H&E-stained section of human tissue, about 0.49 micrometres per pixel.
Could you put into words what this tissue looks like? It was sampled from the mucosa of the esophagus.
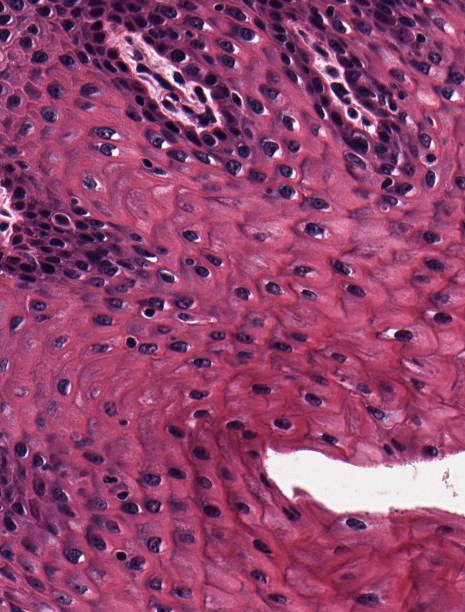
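Nearly everything here is stratified squamous epithelium, and I can't find any glands. Along the upper left and top, small dark nuclei crowd together with scant cytoplasm. Toward the lower right the cells flatten but still keep their nuclei; there is no anucleate keratin layer. In the middle layers, many nuclei sit in a small clear space within the pink cytoplasm.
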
